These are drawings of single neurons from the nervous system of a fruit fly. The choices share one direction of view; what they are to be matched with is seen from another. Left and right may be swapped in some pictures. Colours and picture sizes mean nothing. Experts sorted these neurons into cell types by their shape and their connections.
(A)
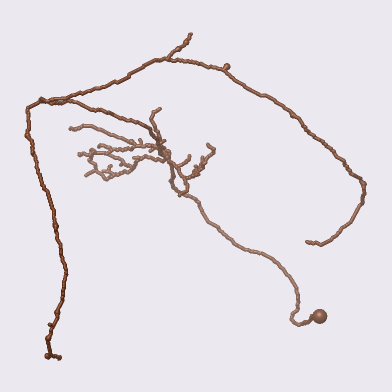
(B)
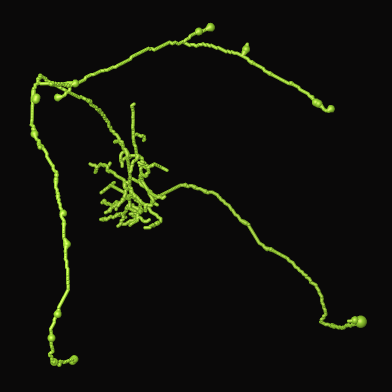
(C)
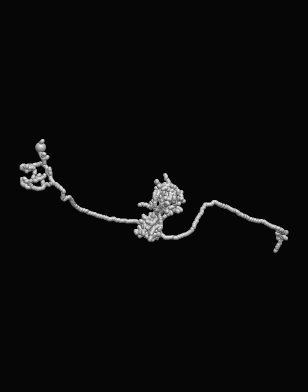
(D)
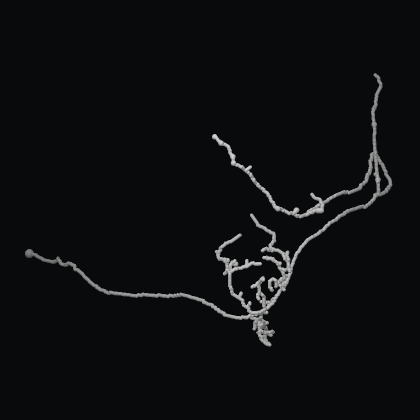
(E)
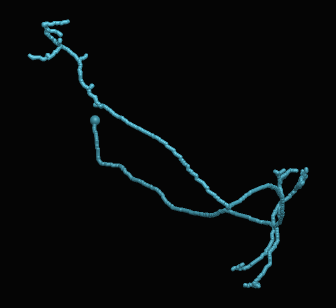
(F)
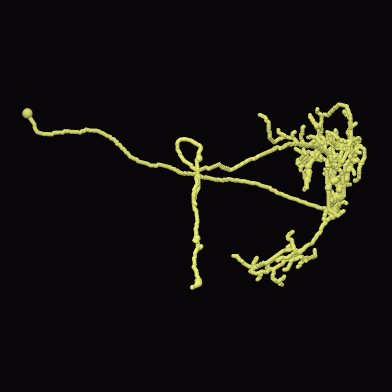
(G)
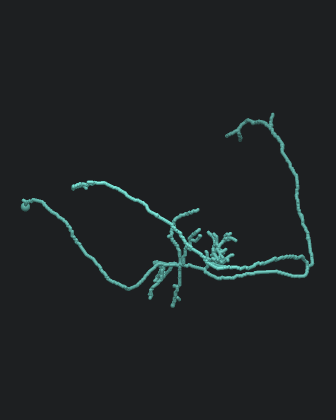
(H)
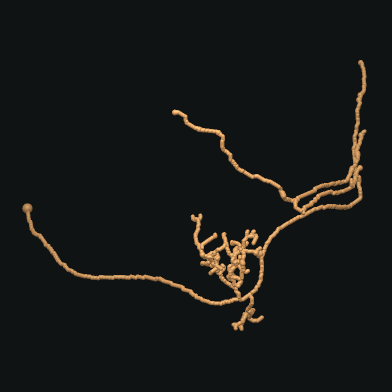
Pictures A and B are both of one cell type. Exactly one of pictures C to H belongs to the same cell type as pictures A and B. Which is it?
Picture G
